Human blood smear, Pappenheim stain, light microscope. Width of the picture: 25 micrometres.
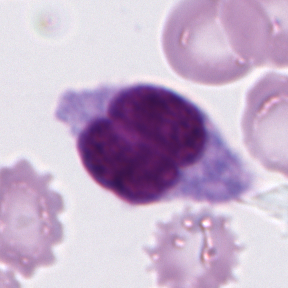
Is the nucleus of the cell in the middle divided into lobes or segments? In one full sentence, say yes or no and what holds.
Yes, the cell's nucleus is segmented into two or more lobes.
